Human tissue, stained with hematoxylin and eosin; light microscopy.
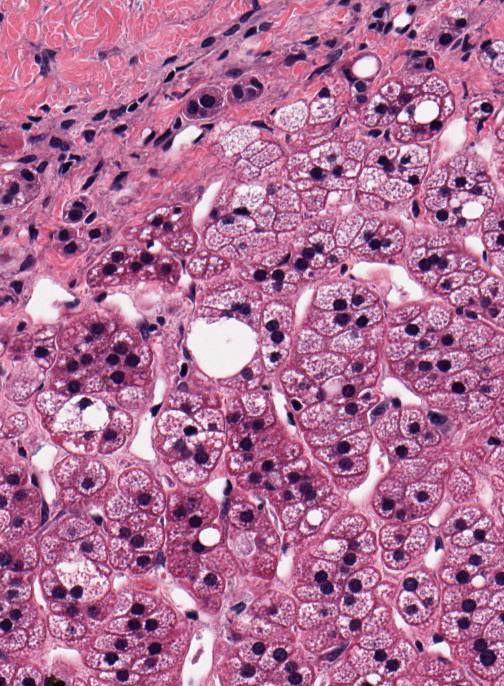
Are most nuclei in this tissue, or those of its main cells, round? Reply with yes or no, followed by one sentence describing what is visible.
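Yes. The nuclei of the nest cells are small, round and dark, one to a cell and roughly central.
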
